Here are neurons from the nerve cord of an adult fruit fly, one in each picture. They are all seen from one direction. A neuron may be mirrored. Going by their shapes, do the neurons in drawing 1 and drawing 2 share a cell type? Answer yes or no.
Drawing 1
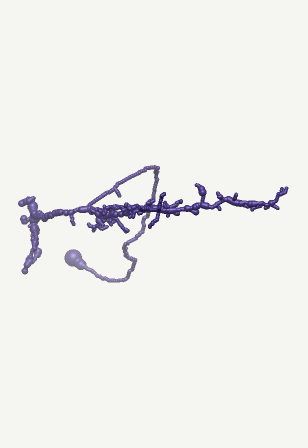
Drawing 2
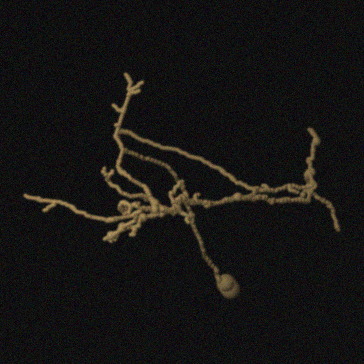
no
